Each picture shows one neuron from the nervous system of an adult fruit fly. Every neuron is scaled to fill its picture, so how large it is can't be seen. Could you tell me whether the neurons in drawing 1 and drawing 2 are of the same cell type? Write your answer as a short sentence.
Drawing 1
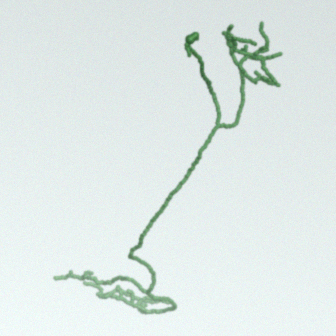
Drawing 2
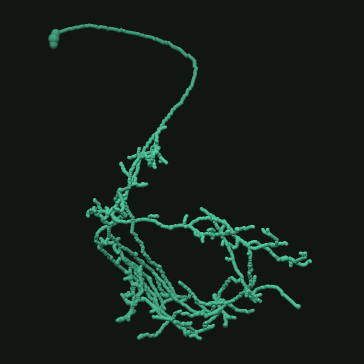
They are of different cell types.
